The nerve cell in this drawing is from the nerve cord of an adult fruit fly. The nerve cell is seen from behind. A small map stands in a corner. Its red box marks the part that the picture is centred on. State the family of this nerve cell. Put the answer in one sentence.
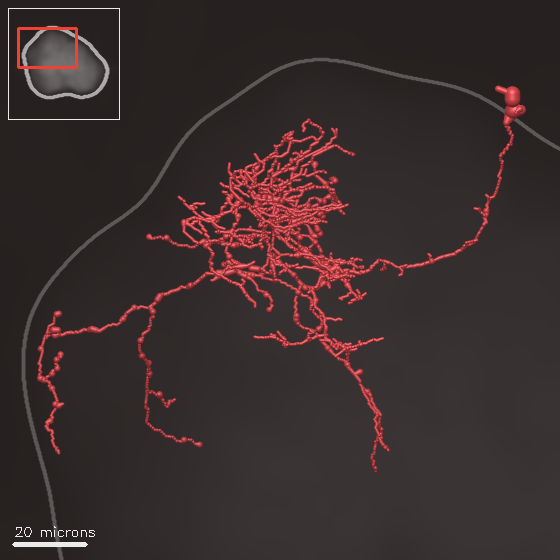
The family is hemilineage 01A.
